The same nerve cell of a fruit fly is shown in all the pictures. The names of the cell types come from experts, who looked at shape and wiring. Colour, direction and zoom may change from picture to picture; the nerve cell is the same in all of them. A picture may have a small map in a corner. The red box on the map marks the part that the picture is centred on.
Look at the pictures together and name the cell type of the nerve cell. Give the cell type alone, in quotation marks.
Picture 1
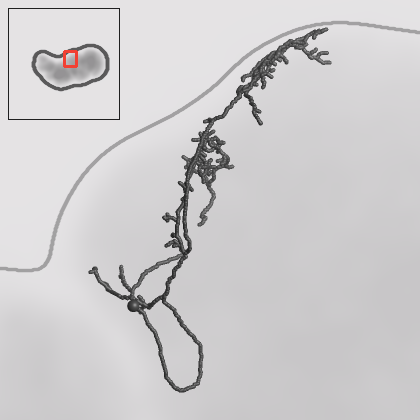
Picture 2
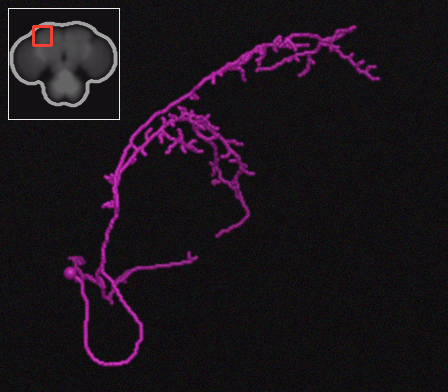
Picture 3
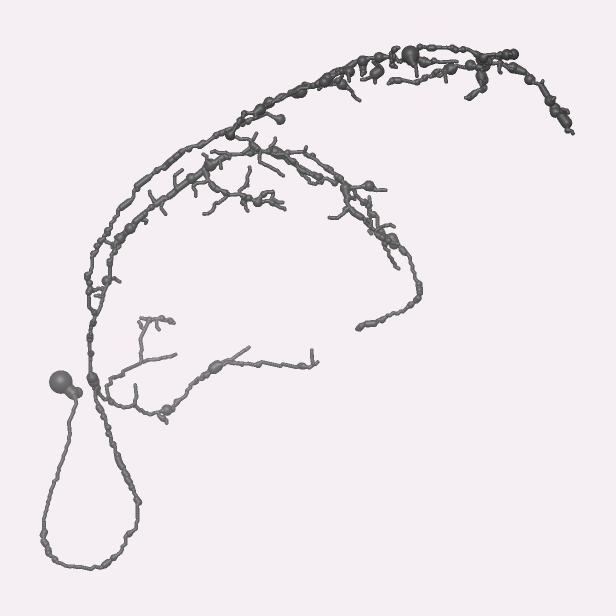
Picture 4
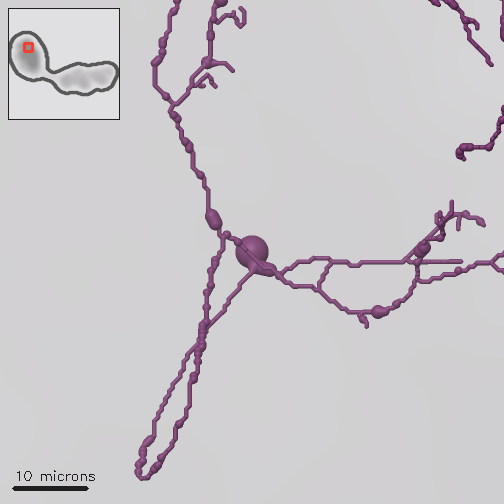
"LHAV4d1"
